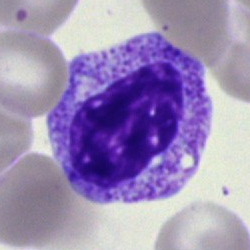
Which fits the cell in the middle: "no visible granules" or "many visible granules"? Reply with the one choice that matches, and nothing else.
Many visible granules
